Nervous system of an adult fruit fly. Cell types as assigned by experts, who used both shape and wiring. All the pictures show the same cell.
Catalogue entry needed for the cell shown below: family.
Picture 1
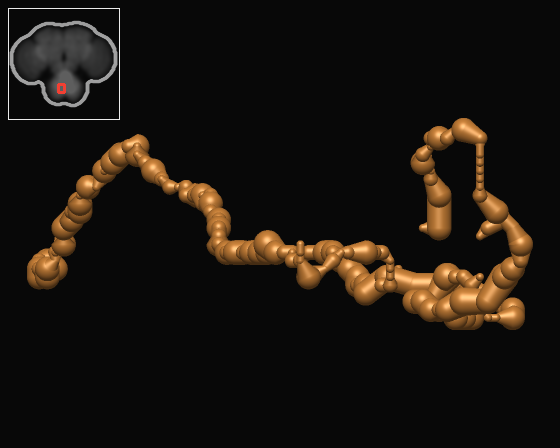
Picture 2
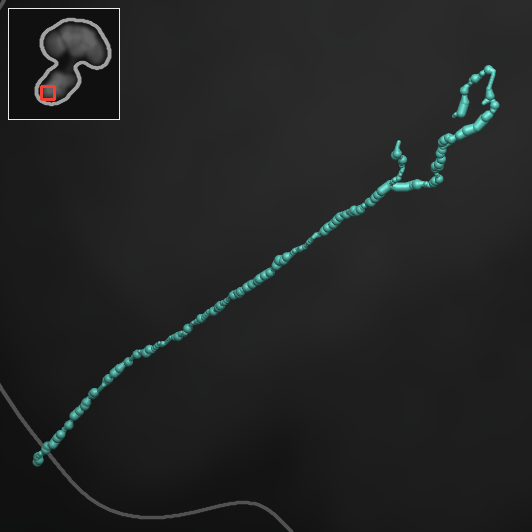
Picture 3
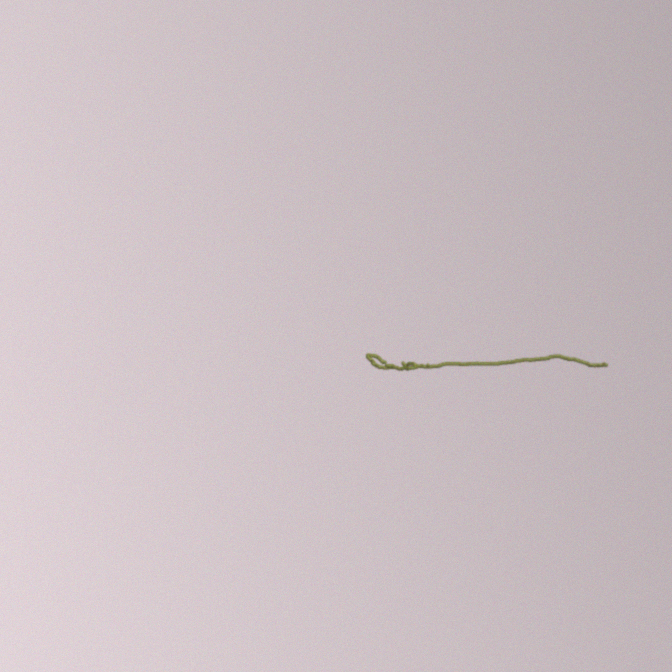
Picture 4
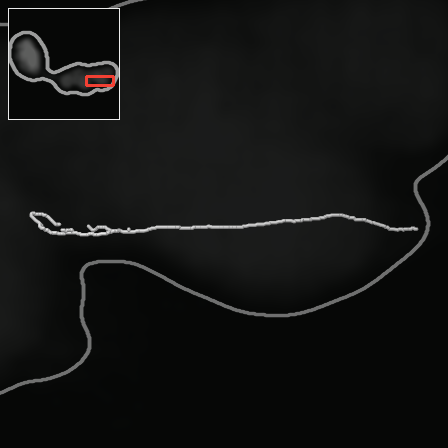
class mechanosensory proprioceptive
